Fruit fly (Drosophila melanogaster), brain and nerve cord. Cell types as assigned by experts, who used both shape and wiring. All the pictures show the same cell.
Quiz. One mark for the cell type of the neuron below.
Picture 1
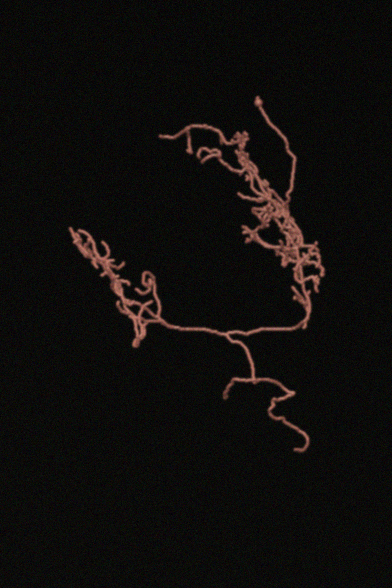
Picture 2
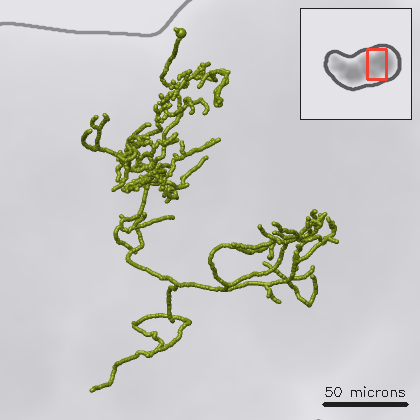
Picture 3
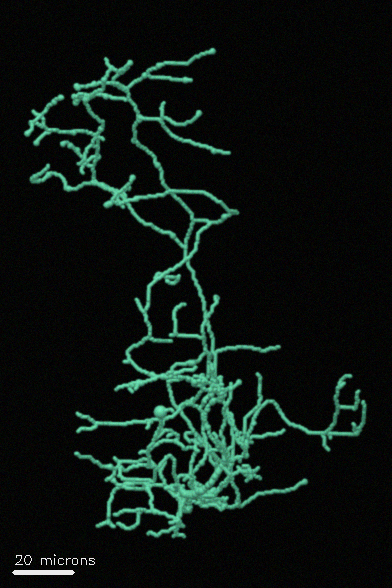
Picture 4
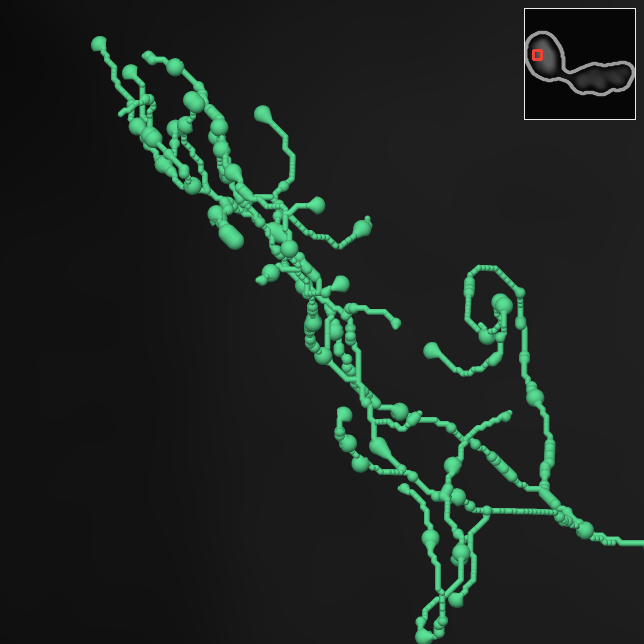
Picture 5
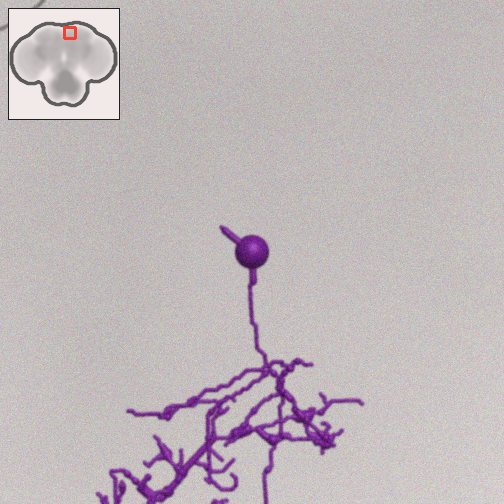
ATL044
